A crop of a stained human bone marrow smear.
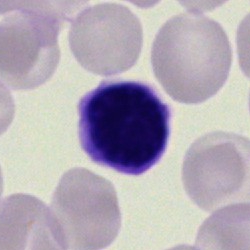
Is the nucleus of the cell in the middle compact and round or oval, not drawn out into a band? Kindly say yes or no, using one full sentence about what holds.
Yes, round or oval in outline, its nucleus forms one compact mass.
